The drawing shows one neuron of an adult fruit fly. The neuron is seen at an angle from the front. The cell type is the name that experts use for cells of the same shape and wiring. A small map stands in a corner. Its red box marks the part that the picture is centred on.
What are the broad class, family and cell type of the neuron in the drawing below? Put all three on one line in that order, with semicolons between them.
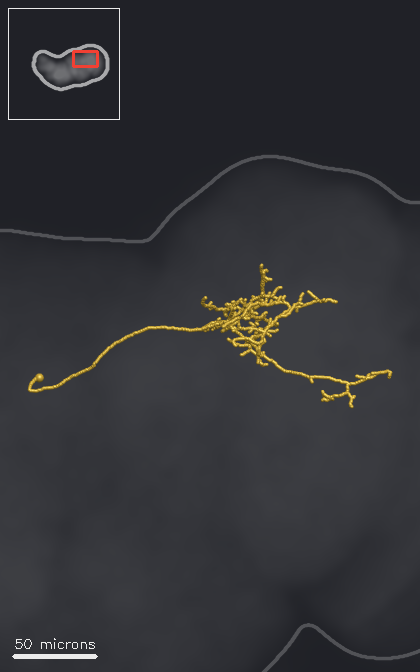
central-brain intrinsic neuron; hemilineage DM6_posterior; CB2059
